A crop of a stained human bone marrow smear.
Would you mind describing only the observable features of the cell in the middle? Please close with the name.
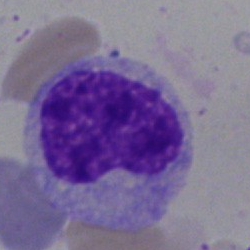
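Nucleus: shallow indentation along lower edge. Chromatin clumped into dark purple patches, paler spaces between. Cytoplasm: moderate rim, widest below nucleus; pale greyish-blue. Metamyelocyte.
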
